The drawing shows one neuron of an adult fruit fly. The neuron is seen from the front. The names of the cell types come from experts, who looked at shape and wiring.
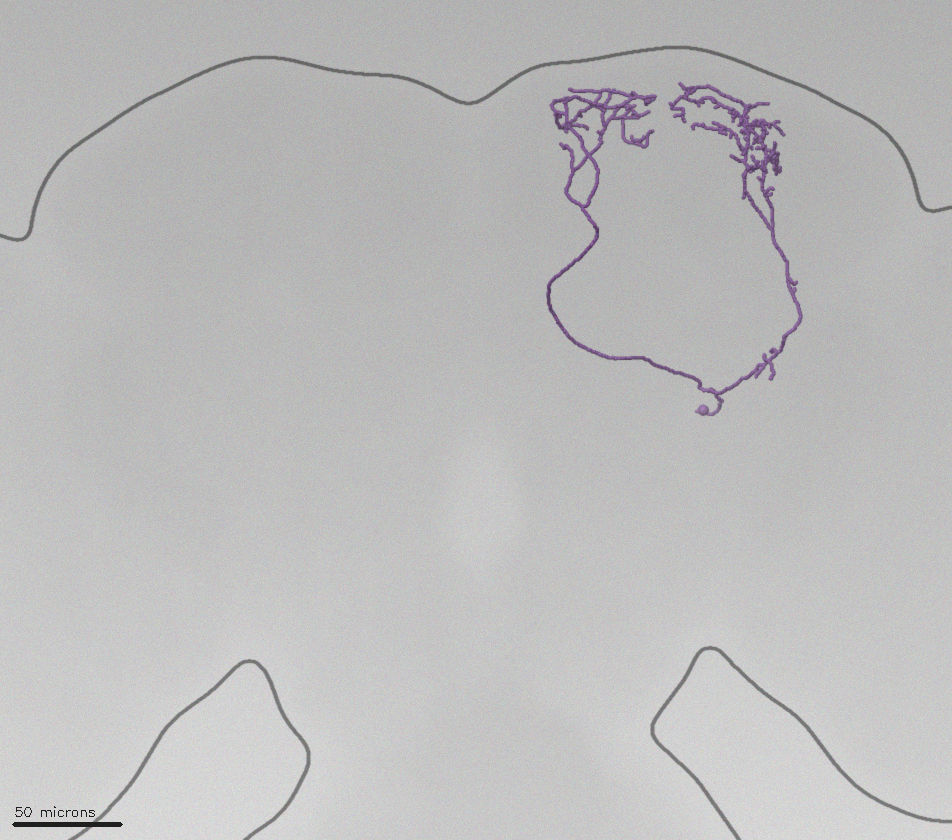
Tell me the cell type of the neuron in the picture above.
SLP450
